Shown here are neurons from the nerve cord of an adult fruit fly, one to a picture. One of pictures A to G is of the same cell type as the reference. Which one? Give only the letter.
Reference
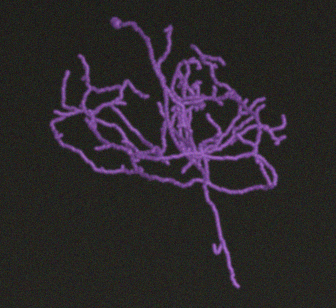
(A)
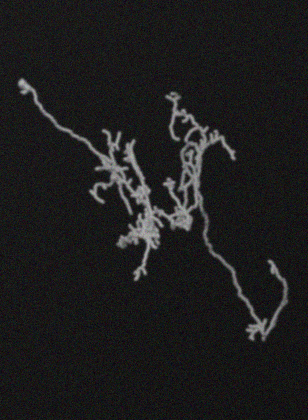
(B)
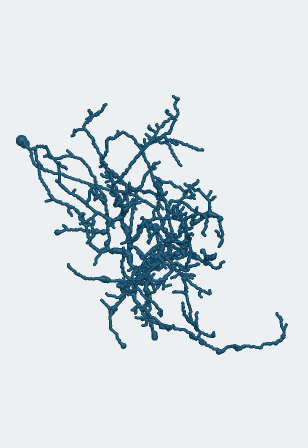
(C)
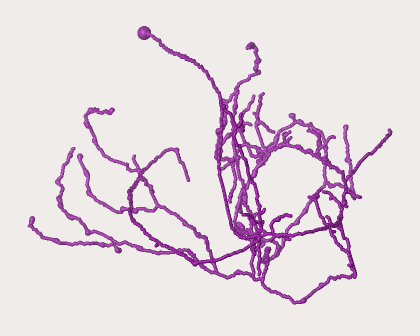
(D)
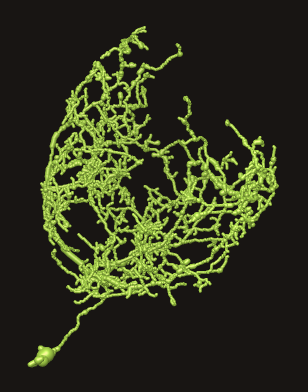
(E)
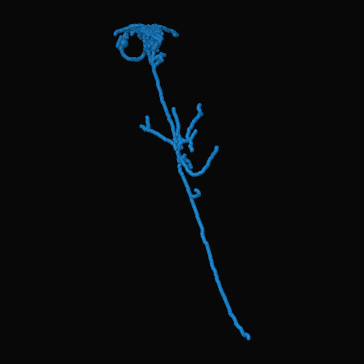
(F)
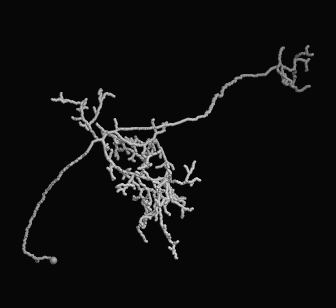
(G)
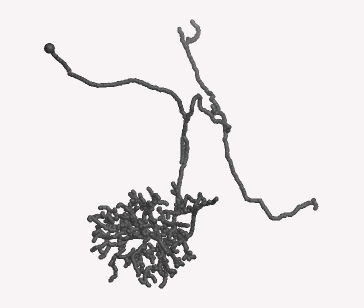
C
